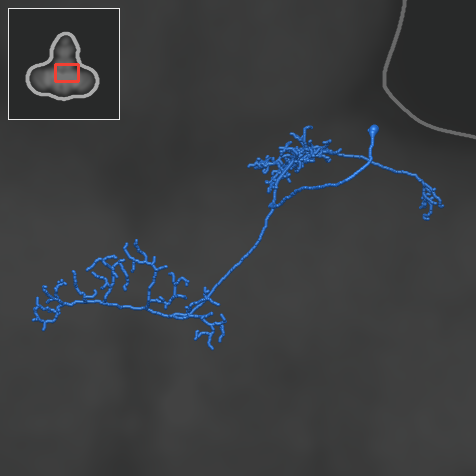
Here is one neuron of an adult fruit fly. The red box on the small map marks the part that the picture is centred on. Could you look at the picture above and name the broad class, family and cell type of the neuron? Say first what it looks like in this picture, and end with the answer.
The picture shows dozens of branch ends. In this view it is wider than it is tall. It is a central-brain intrinsic neuron. The family is hemilineage DL1_dorsal. It is of cell type FB7A.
